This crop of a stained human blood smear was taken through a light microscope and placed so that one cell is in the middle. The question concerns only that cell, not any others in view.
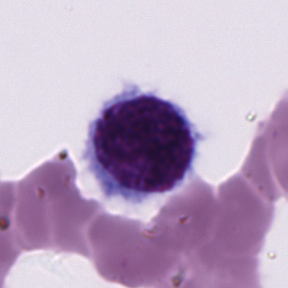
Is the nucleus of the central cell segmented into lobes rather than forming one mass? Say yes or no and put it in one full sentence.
No, this cell has an undivided nucleus that is compact and round, oval or kidney-shaped.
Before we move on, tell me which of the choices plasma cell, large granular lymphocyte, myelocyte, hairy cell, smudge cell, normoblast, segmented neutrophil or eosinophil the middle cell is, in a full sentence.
The cell at the heart of this crop is a hairy cell.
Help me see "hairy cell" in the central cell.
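The edge of the thin cytoplasmic rim is ragged with fine, hair-like projections, which fits a hairy cell.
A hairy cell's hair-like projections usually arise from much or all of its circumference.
The rim itself is pale blue and thin, since the nucleus occupies nearly the whole cell. The chromatin of that nucleus is dense, dark purple and coarsely clumped.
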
